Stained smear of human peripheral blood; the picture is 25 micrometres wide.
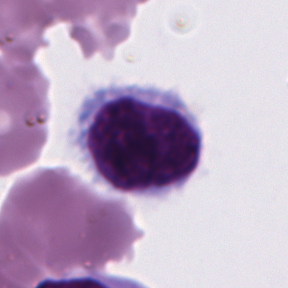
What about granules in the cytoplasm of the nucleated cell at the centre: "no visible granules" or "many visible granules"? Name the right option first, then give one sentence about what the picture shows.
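No visible granules. No distinct granules are visible in the cytoplasm.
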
